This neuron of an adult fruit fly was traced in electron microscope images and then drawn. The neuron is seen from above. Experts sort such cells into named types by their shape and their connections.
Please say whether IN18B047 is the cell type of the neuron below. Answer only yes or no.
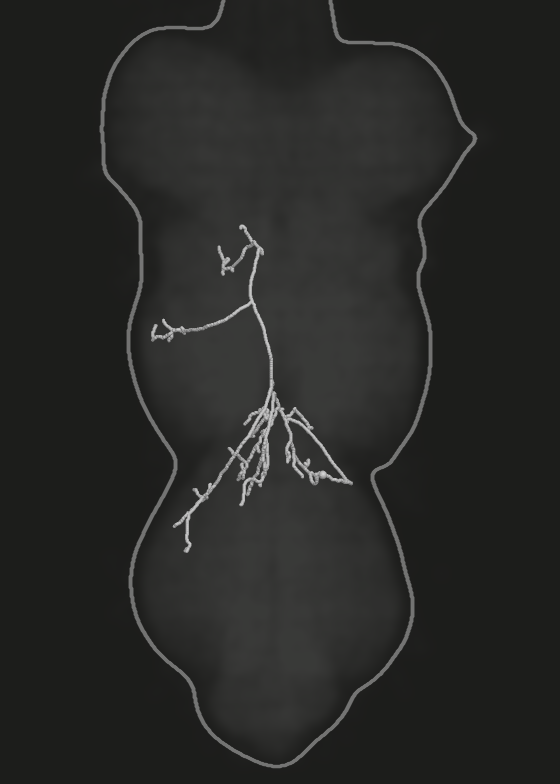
yes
